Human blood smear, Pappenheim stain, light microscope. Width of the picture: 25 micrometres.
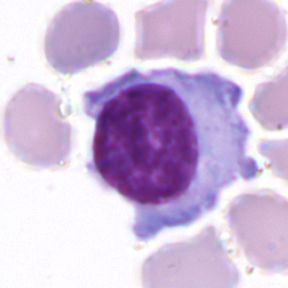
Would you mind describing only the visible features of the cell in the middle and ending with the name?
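Edges of the cell are ragged and uneven, giving an irregular outline. A round to oval nucleus without indentation lies toward the left side of the cell. Granules are not visible in the cytoplasm. This cell is a plasma cell.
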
